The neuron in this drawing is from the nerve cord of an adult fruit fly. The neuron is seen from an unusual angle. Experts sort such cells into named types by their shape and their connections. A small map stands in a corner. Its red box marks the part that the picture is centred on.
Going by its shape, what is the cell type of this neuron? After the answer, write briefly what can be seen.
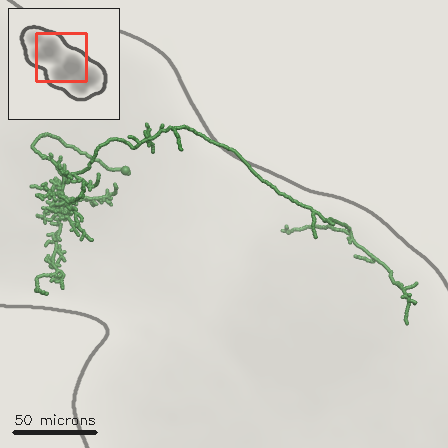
It is of cell type IN19B082. It is a nerve-cord intrinsic neuron. By the scale bar it is about 250 microns wide in this view. In this view it is wider than it is tall.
